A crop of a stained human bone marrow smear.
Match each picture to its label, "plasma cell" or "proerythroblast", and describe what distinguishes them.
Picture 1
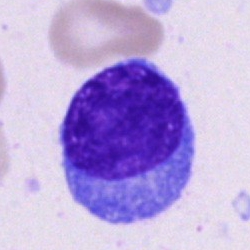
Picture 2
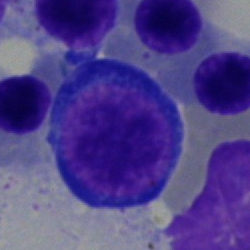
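The first picture shows a plasma cell and the second a proerythroblast. The plasma cell has a smooth outline, round to slightly oval, while the proerythroblast is round. In the proerythroblast the nucleus fills most of the cell, and the cytoplasm forms a narrow rim all around it. Chromatin differs: coarse and clumped in the plasma cell, with lighter patches between darker areas, but fine and evenly spread in the proerythroblast.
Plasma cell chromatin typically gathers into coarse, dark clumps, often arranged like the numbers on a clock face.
No distinct nucleolus is visible in the plasma cell. Cytoplasm is blue in the plasma cell and deep blue in the proerythroblast; the plasma cell shows no distinct purple granules, and no granules are seen in the proerythroblast.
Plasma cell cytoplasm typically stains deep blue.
A red cell lies just above the plasma cell.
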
